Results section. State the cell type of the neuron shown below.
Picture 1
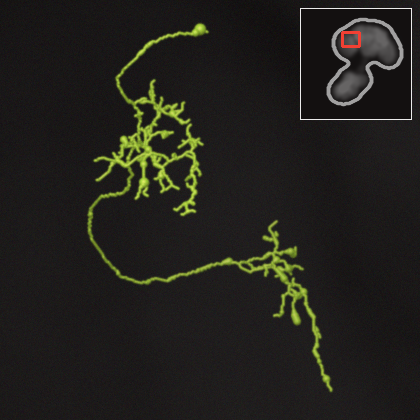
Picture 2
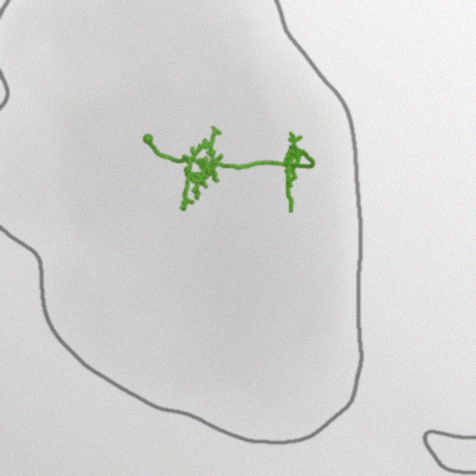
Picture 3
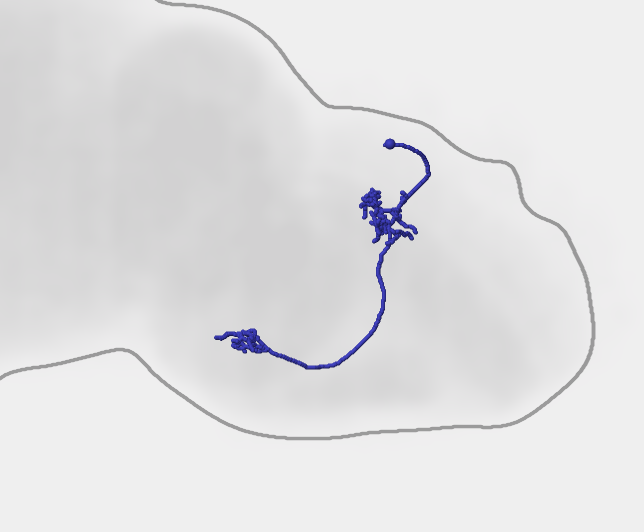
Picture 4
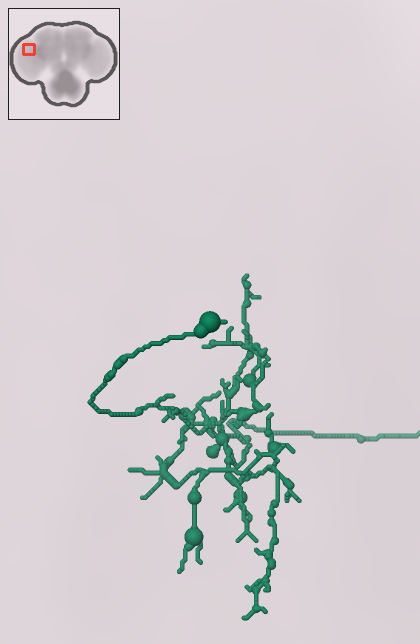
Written: Tm35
